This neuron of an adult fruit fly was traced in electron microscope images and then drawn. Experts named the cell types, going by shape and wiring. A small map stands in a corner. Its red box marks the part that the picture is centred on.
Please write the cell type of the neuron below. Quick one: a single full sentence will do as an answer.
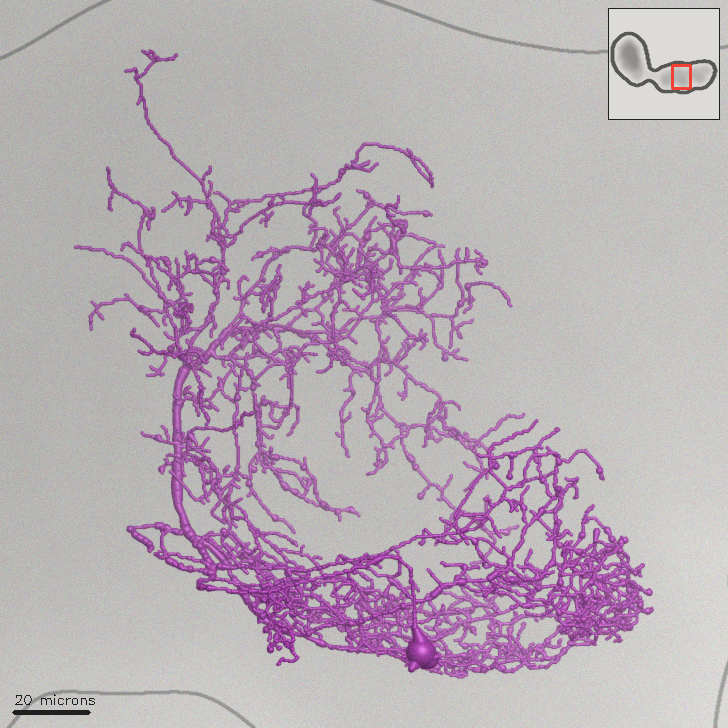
This neuron is assigned to the cell type IN12B011.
